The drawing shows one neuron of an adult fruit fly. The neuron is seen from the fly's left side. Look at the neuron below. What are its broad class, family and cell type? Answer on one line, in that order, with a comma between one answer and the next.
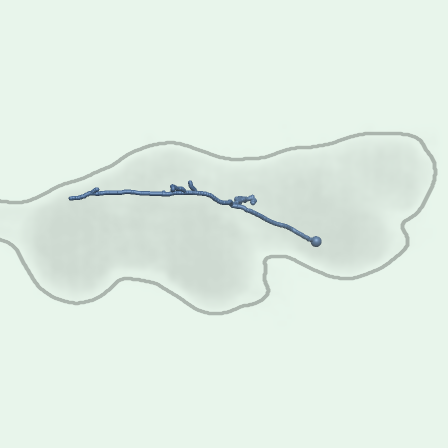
nerve-cord intrinsic neuron, hemilineage 08B, IN08B070_b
